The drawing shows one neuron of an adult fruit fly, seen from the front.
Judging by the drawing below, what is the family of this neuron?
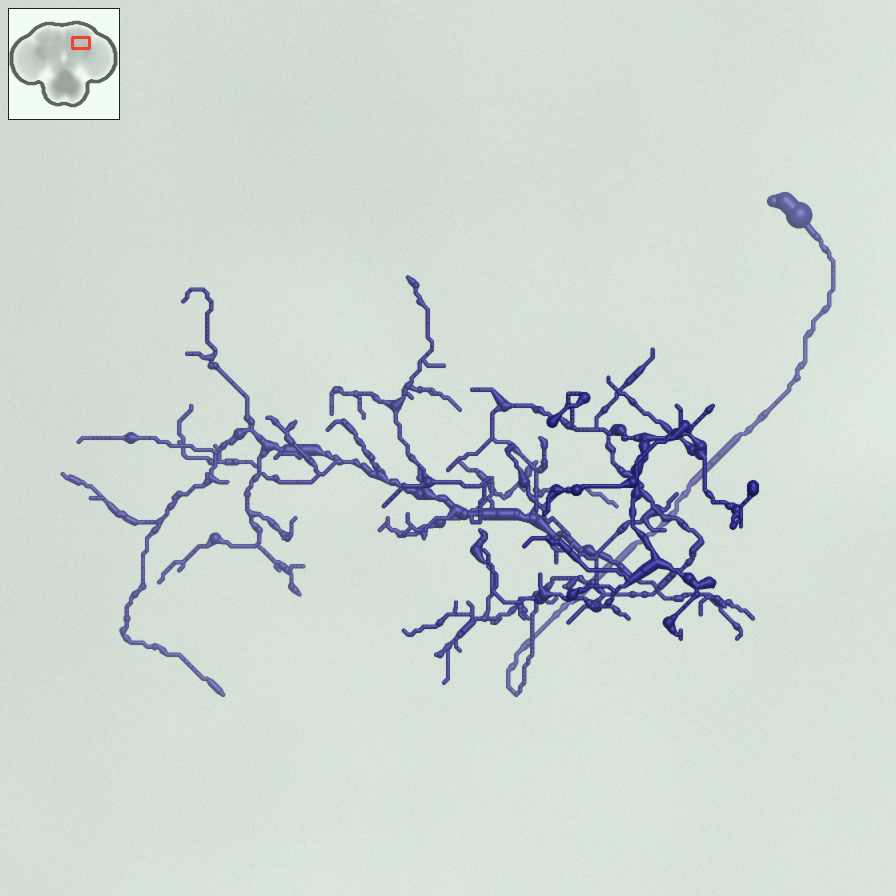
hemilineage VLPp&l1_anterior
